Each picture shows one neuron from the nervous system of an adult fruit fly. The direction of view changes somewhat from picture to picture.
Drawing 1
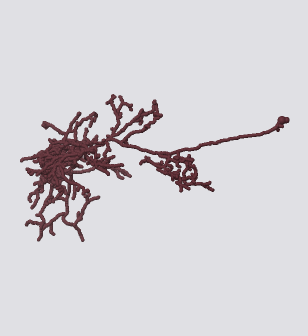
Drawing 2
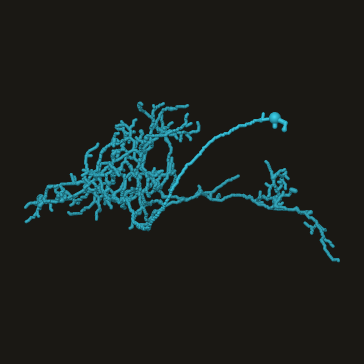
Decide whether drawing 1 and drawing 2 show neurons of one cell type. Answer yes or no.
no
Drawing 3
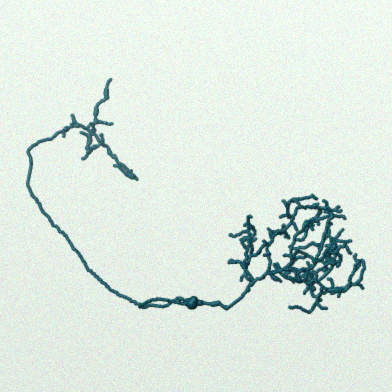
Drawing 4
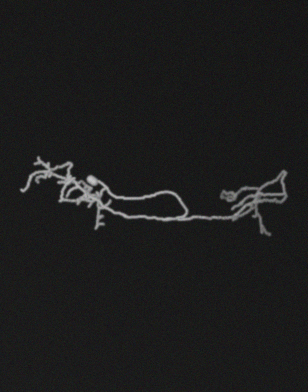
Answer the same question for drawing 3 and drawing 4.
yes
